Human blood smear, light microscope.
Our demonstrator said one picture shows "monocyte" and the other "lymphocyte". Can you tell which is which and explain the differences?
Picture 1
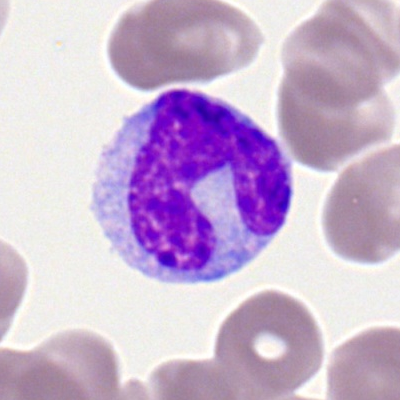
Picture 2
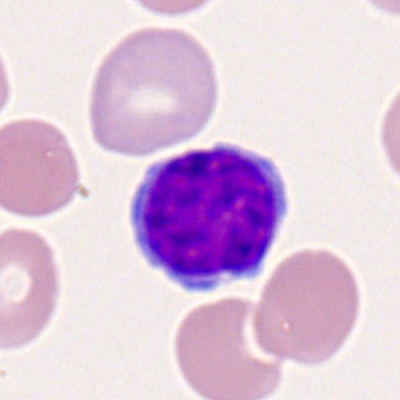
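Shown in picture 1 is a monocyte, and in picture 2 a lymphocyte. The monocyte's nucleus is folded into a horseshoe shape around a deep cleft that opens downward.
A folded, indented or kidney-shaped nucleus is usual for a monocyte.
No nucleoli can be seen in that nucleus.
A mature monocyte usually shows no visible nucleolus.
Its outline is roughly round, slightly frayed on the left, and its pale greyish-blue cytoplasm contains no large coarse granules. The lymphocyte has dense, dark purple, coarsely clumped chromatin, and its rim of cytoplasm is most visible along the left and lower edges.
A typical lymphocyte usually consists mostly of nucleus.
No granules or vacuoles are visible in it.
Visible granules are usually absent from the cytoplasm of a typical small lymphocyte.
Two overlapping red cells lie just below and to the right of the lymphocyte.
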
